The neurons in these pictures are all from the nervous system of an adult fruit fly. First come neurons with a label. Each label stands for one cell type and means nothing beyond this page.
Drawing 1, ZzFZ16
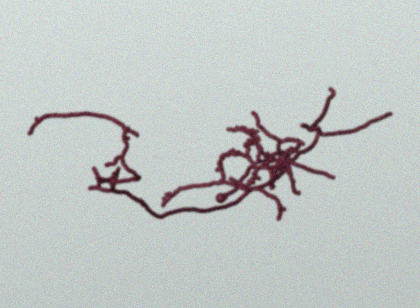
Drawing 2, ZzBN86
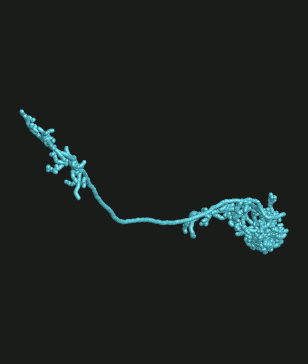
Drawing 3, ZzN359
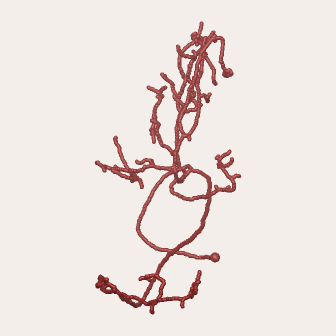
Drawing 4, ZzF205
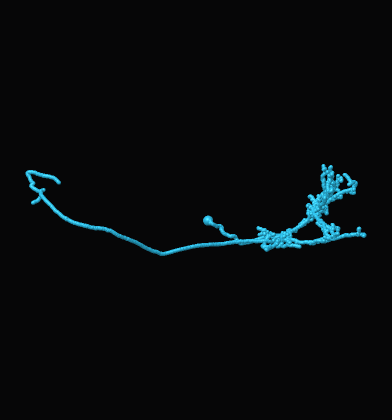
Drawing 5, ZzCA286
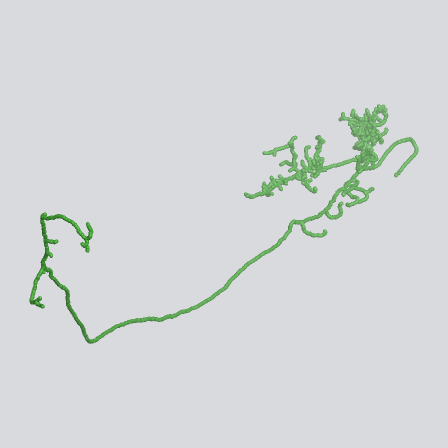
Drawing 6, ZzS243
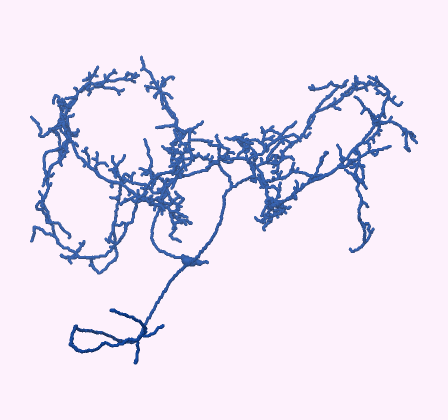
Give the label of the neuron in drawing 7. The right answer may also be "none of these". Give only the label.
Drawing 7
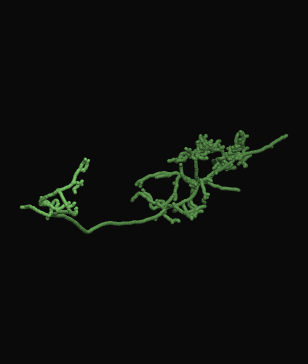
ZzFZ16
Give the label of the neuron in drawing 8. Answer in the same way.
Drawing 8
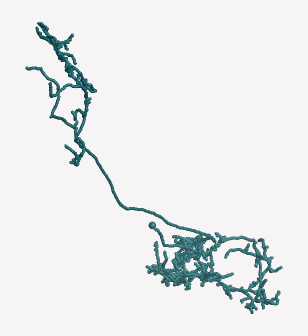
ZzBN86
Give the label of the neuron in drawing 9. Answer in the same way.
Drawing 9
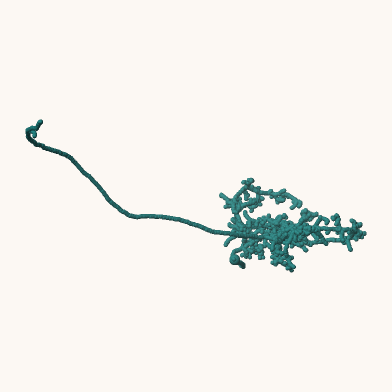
ZzS243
